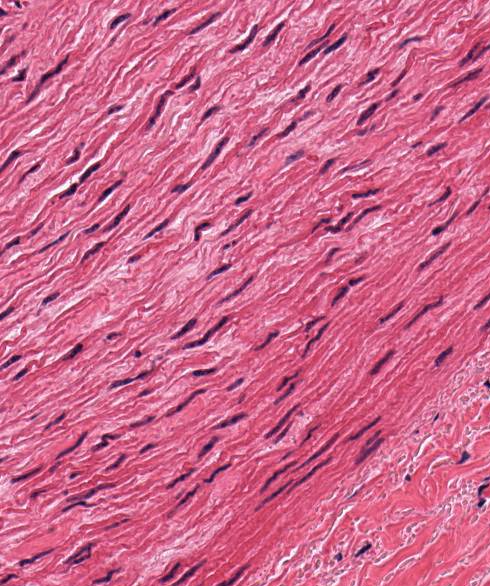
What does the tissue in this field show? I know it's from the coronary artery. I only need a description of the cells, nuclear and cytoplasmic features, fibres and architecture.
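Bright pink, slightly wavy fibres make up the tissue in this field. Elongated, dark purple nuclei lie along the length of the fibres and are scattered fairly evenly throughout. Toward the lower right corner the tissue becomes looser and paler, with more gaps opening between the fibres.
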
